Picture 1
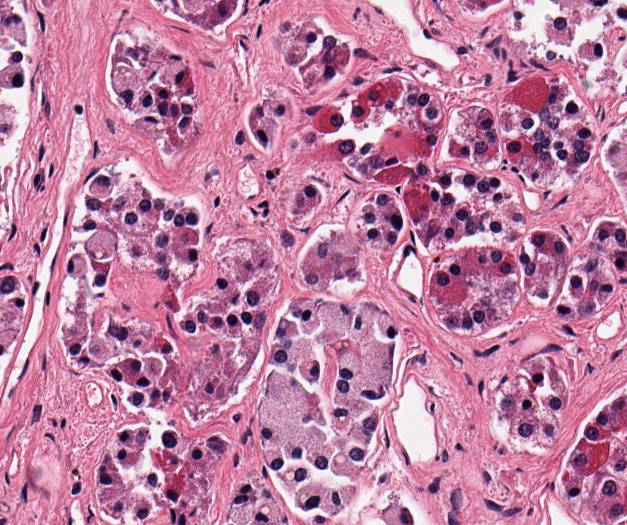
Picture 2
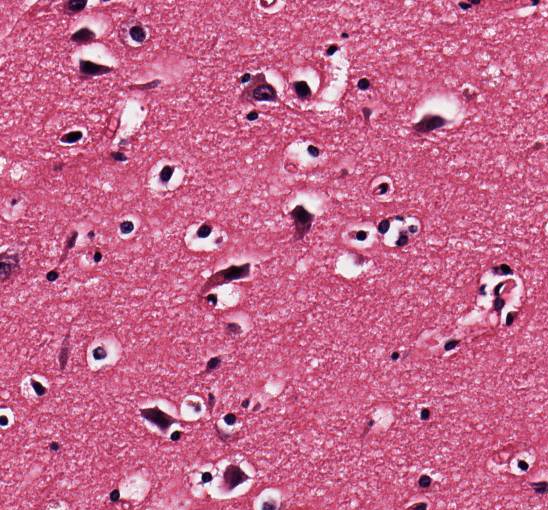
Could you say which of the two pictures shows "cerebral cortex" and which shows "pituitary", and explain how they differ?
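Take picture 1 first: it is pituitary, while picture 2 is cerebral cortex. In the pituitary, the cells gather in rounded nests, with bands of pink fibrous stroma running between them throughout the field. Their nuclei are small, round and darkly stained, and most of these cells have plenty of granular pink-purple cytoplasm. Narrow empty clefts part many nests from the surrounding stroma. In the cerebral cortex, a finely granular pink neuropil fills the whole field and the cells lie singly within it, with no epithelium, glands or other organised units anywhere. Its many small, round, dark nuclei show little visible cytoplasm, and most cells sit in clear, empty halos.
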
